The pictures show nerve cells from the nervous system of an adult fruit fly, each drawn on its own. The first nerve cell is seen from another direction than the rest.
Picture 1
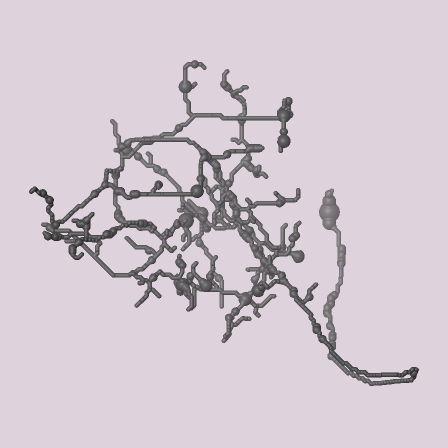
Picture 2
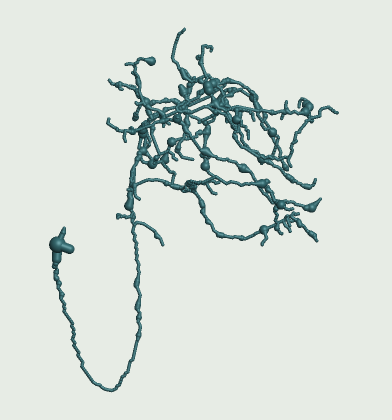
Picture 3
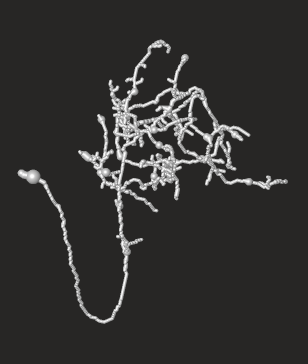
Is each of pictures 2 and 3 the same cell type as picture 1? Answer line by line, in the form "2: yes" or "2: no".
2: no
3: yes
